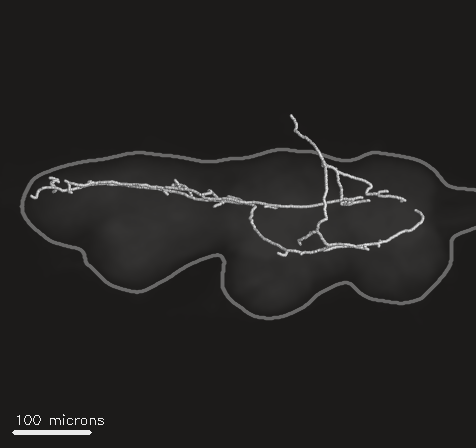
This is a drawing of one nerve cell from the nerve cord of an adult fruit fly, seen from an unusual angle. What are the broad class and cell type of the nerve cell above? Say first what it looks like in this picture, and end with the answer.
The drawing shows no cell body. By the scale bar it is about 500 microns wide in this view. It is a sensory neuron entering the nerve cord. It is of cell type SNxx31.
